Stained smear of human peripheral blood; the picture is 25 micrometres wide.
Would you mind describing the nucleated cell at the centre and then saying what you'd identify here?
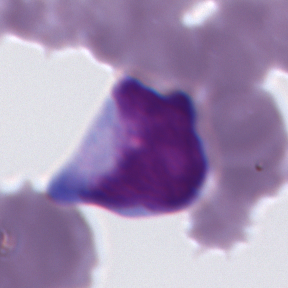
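The outline here is angular and irregular, not round. Most of the cell is taken up by the nucleus, which sits toward the right and has a lumpy, irregular edge. Its chromatin looks dense and stains dark purple. So I'd call this a myeloblast.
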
